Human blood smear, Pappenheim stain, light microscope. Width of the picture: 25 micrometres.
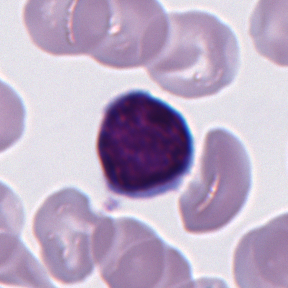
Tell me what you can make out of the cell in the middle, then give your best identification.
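Look at the cell in the middle: its nucleus fills nearly the whole of it. Only a little cytoplasm shows, and that is pale bluish. You won't find any nucleoli in the nucleus, nor any granules in the cytoplasm. This is a typical lymphocyte.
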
